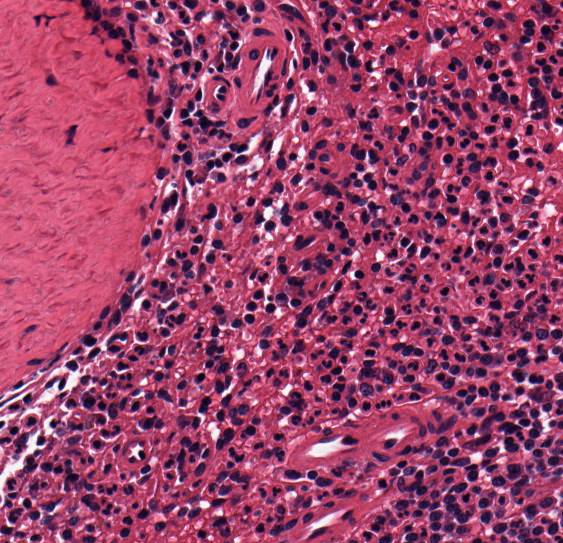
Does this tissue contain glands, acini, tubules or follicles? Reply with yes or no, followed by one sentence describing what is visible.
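No. The cells form a diffuse sheet without follicles, glands or other units.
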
